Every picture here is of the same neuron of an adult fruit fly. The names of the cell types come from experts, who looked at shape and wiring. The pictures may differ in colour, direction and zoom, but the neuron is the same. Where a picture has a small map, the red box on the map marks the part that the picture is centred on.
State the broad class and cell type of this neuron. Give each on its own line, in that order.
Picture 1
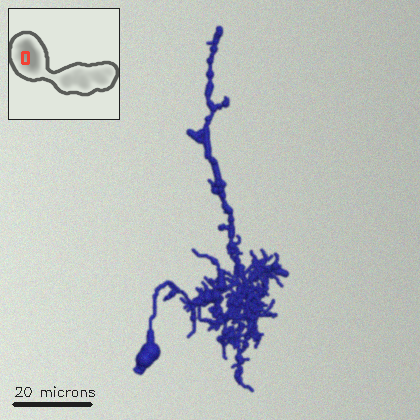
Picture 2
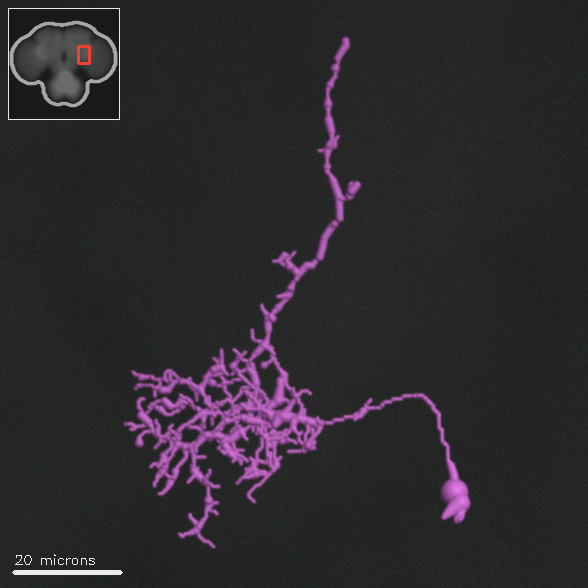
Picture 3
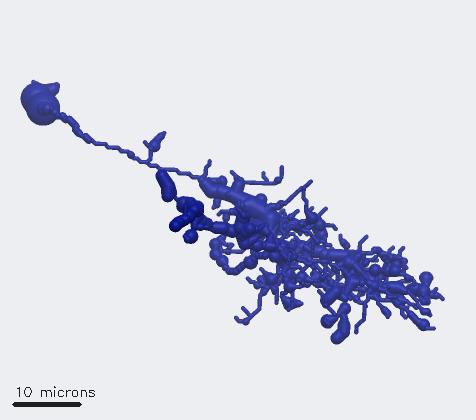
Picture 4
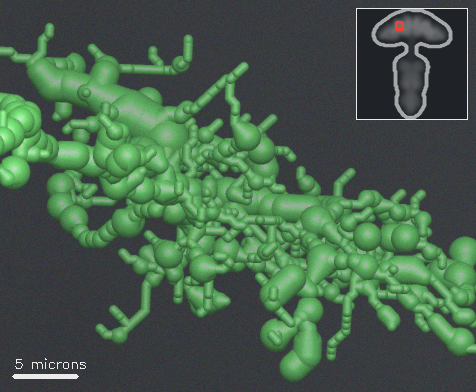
central-brain intrinsic neuron
WED063_b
